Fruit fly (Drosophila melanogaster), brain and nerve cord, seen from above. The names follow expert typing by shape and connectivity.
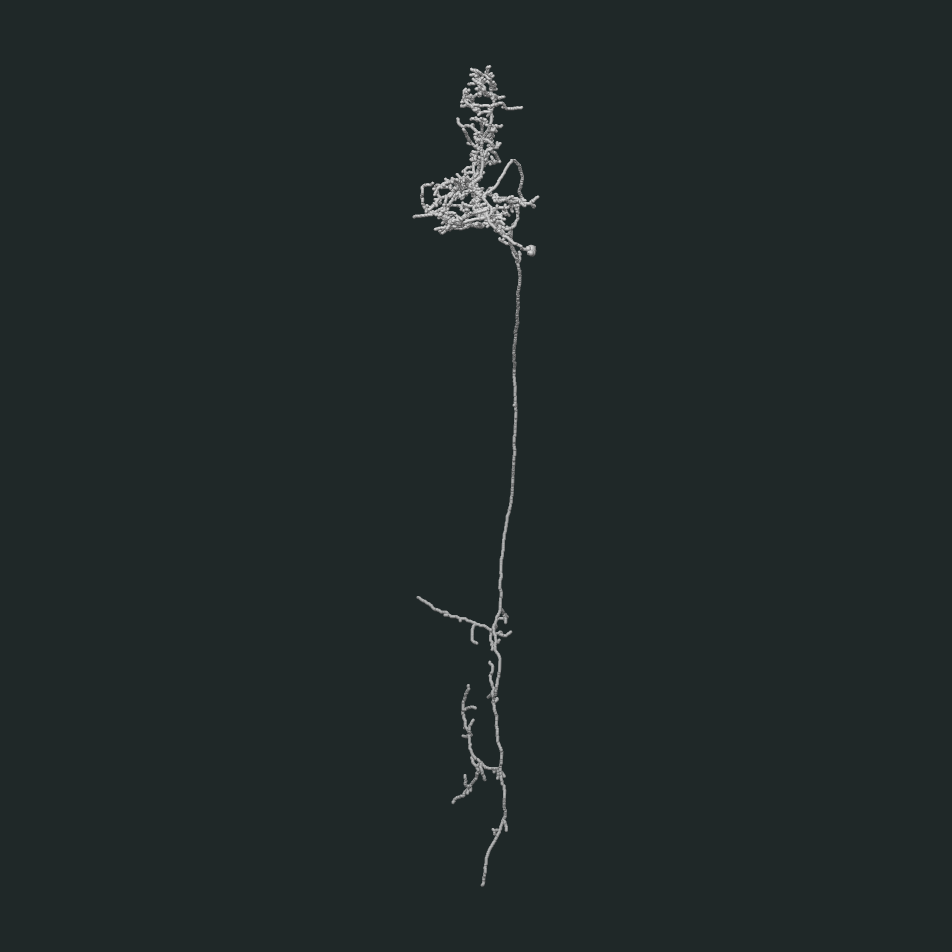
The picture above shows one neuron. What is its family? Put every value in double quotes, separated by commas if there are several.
"hemilineage PSp2"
